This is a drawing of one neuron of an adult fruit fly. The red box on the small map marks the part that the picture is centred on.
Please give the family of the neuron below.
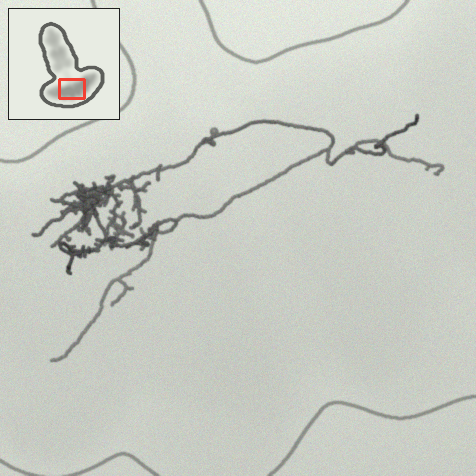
hemilineage DM1_dorsal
